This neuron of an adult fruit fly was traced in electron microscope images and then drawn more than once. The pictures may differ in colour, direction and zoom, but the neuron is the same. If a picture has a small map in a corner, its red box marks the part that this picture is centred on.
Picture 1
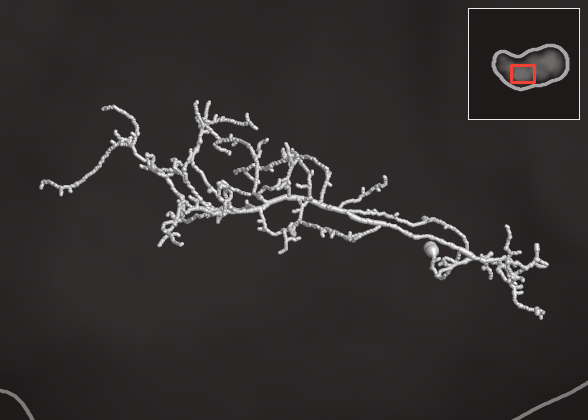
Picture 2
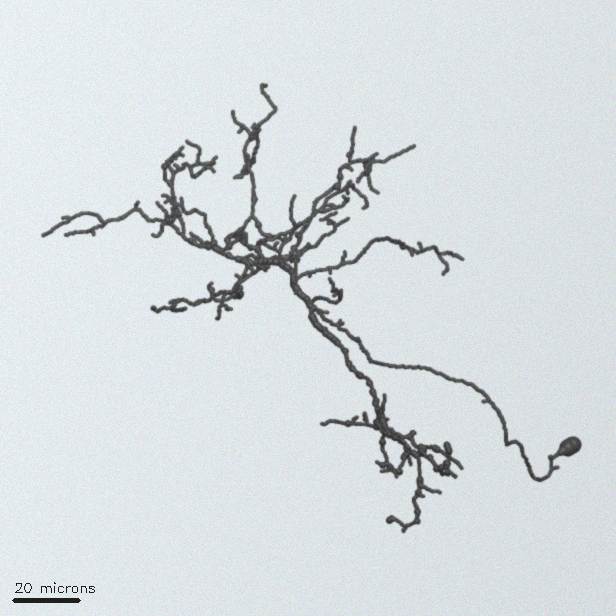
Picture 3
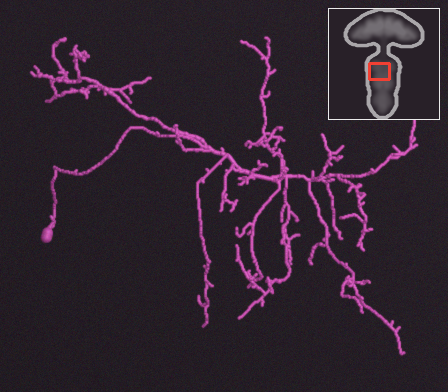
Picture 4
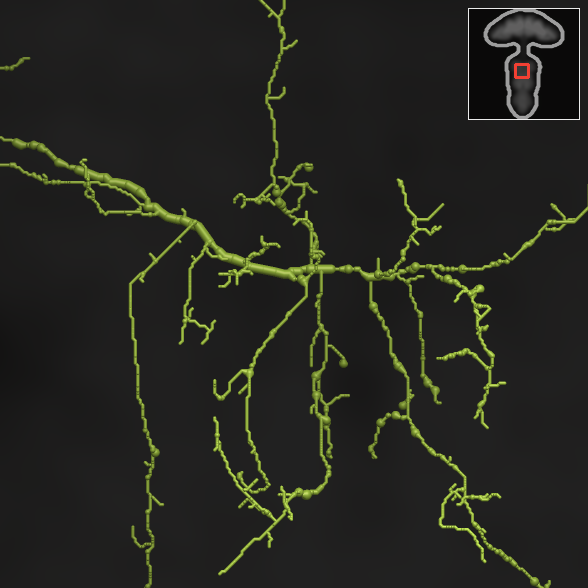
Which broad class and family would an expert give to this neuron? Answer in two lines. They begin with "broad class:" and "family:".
broad class: nerve-cord intrinsic neuron
family: hemilineage 21A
